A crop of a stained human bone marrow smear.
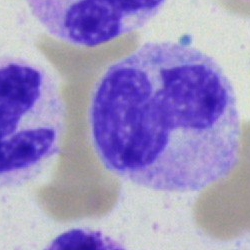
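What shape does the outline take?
Round and smooth.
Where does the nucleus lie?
Toward the upper left, leaving a wider rim of cytoplasm at the lower right.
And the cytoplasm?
Pale lilac, with no vacuoles.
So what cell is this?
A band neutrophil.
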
